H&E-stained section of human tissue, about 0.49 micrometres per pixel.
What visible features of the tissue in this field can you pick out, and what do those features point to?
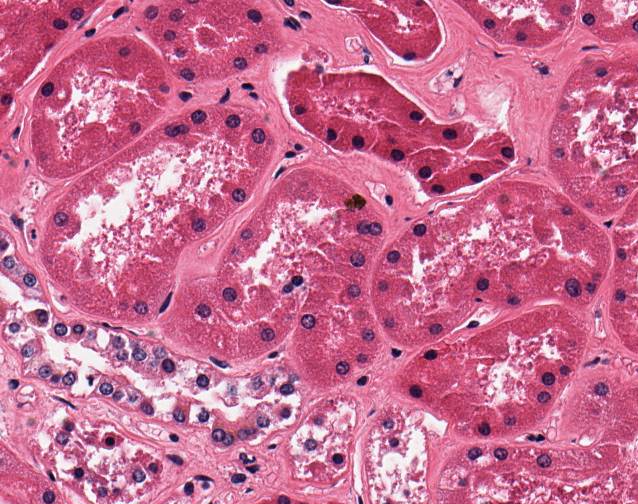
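Notice rounded tubule cross-sections closely packing the field, with only narrow stroma between. Large tubules have one layer of tall cells with granular, deeply eosinophilic cytoplasm; their irregular lumina hold wispy, frayed material. Lower left, smaller tubules have paler cytoplasm and more crowded nuclei. This is renal cortex.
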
